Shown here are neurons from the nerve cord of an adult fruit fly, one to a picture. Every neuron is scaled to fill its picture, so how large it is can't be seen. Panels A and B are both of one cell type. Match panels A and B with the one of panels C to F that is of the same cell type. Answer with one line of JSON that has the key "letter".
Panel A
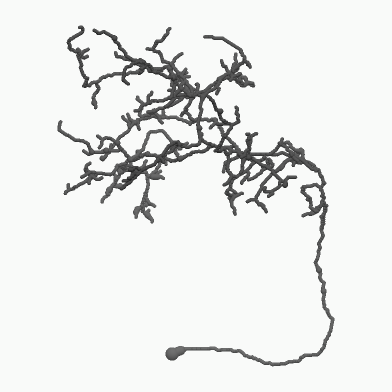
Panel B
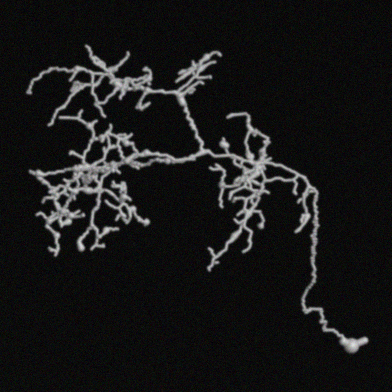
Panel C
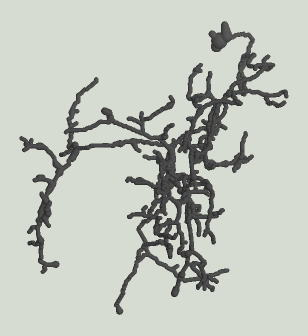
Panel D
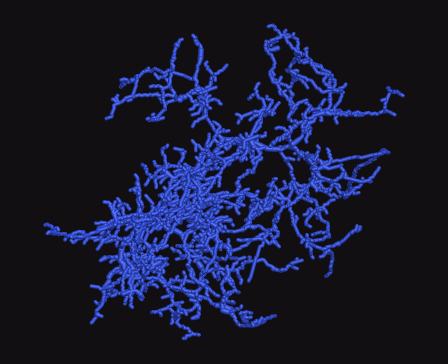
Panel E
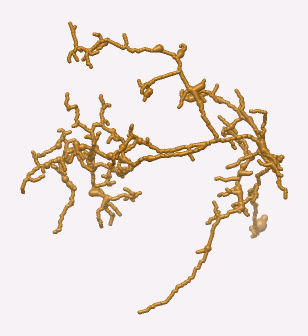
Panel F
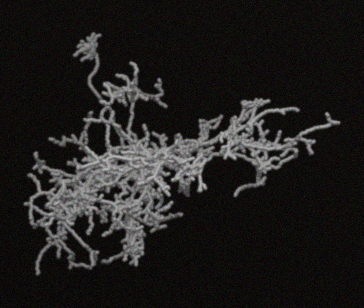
{"letter": "E"}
